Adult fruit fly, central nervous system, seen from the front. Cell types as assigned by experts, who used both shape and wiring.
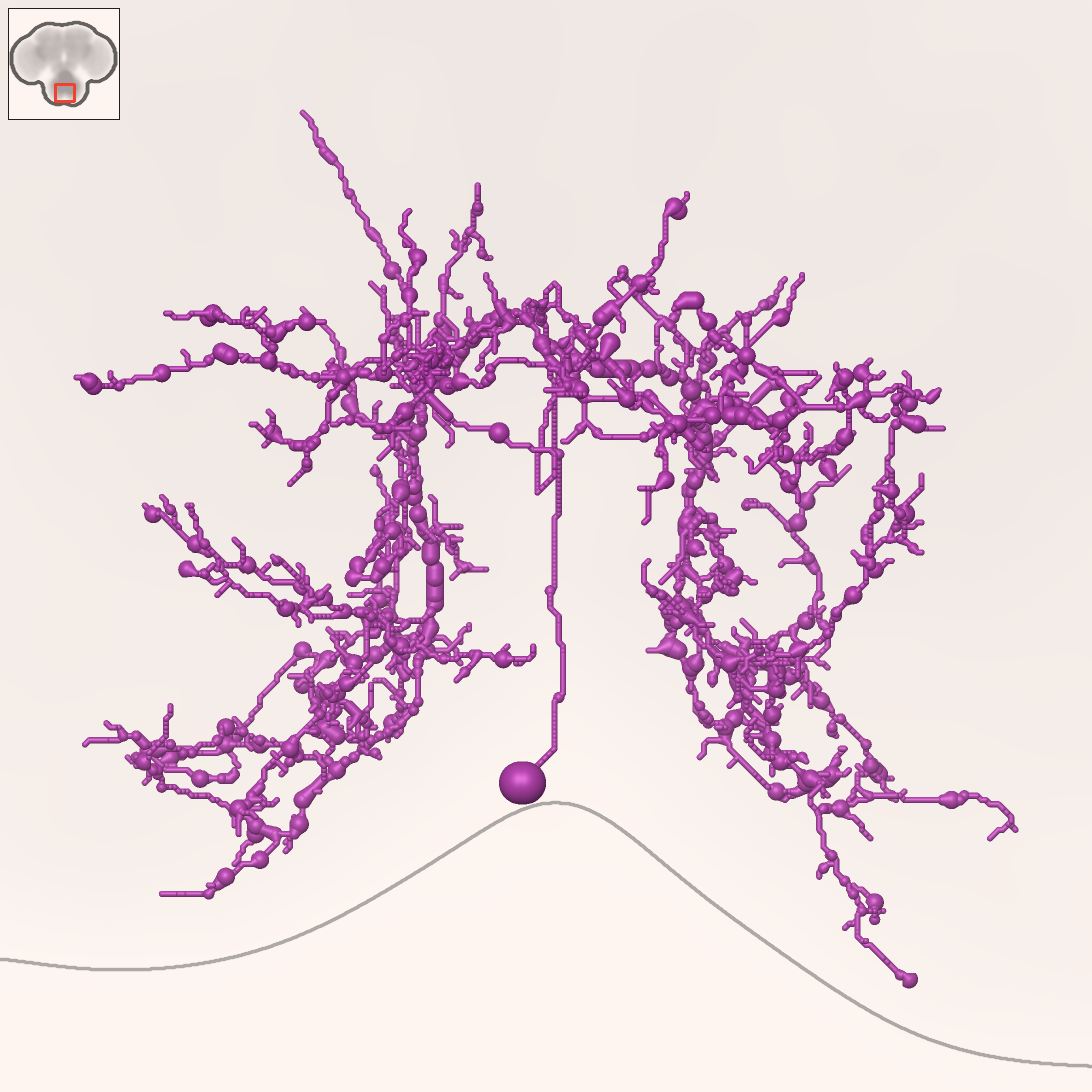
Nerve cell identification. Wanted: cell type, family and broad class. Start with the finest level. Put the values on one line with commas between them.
IN00A031, hemilineage 00A, nerve-cord intrinsic neuron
